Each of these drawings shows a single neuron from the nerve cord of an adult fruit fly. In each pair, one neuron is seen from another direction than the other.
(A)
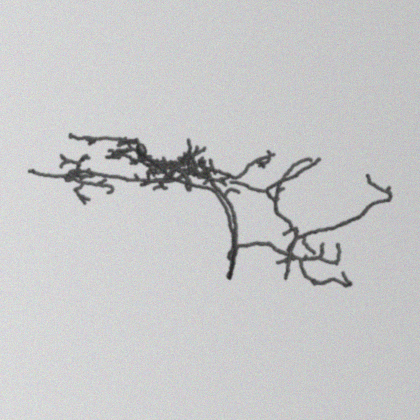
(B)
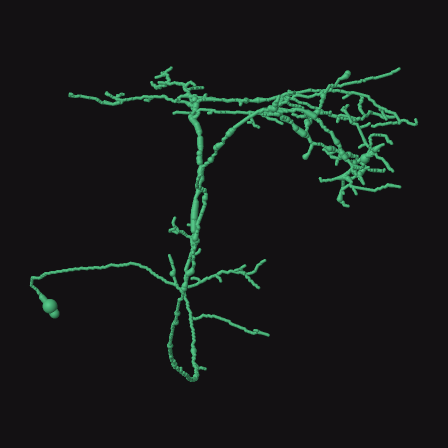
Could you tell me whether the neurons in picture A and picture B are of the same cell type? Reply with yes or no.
yes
